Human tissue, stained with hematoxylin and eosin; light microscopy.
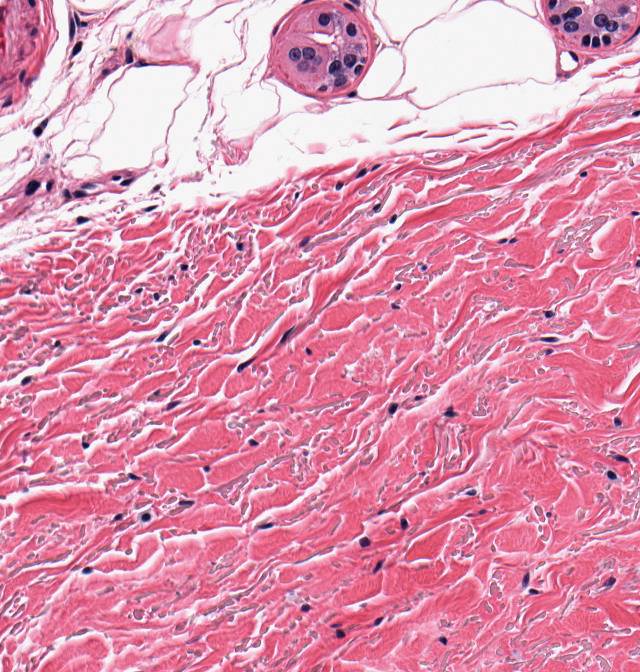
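Skin of the lower leg: mostly dense collagenous connective tissue, fat along the top. Sparse, dark, elongated fibroblast nuclei sit between collagen bundles. Round epithelial tubules in cross-section lie in the fat, the top-centre one lined by cuboidal cells with pink cytoplasm and round dark nuclei.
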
